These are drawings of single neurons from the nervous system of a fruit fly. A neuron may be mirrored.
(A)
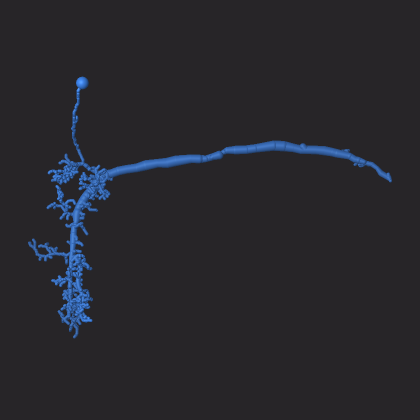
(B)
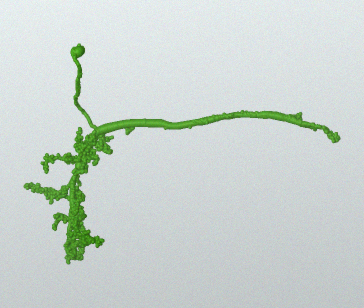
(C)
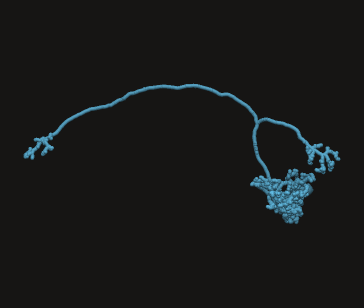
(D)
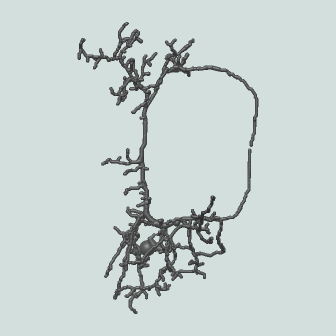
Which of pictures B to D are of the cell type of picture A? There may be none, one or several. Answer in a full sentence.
Picture B is of the same cell type.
